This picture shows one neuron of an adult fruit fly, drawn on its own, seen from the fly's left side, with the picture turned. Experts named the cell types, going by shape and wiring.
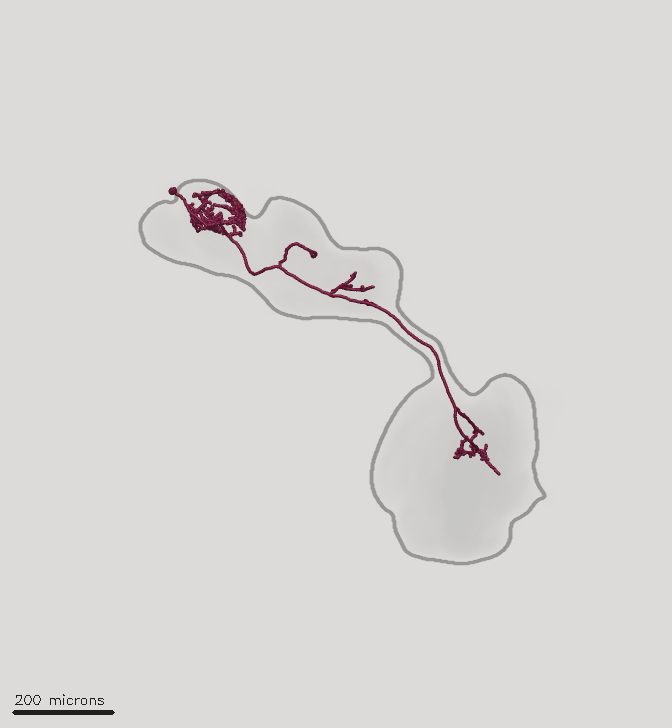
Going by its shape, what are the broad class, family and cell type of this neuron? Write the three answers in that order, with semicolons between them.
ascending neuron; hemilineage 04B; AN04B003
